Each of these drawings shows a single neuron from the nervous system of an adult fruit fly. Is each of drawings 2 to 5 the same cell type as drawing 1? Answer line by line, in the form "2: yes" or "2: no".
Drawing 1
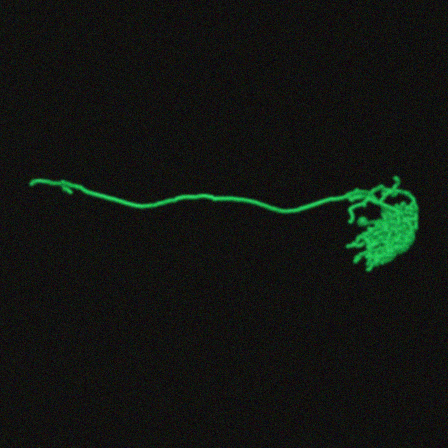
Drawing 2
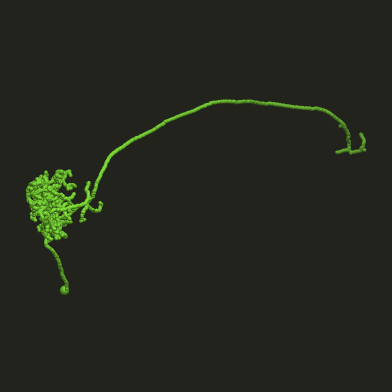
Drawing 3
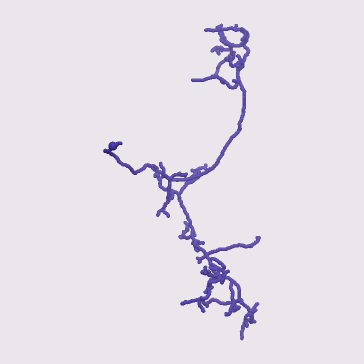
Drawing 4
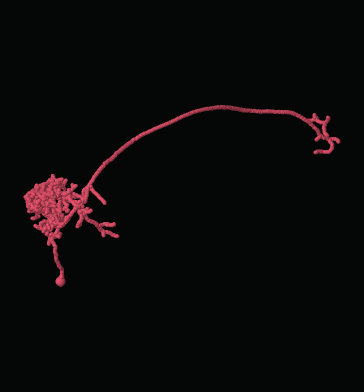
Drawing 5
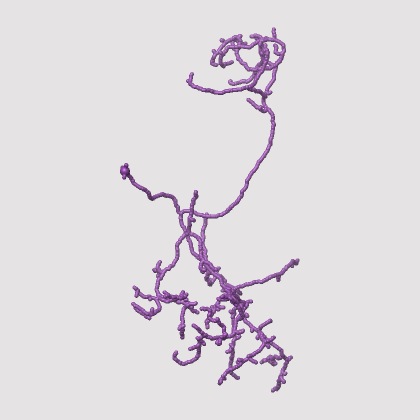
2: yes
3: no
4: yes
5: no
